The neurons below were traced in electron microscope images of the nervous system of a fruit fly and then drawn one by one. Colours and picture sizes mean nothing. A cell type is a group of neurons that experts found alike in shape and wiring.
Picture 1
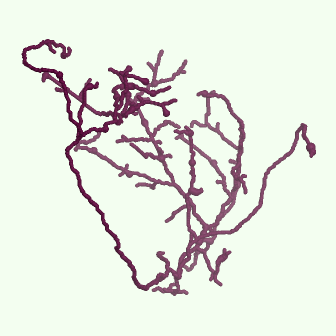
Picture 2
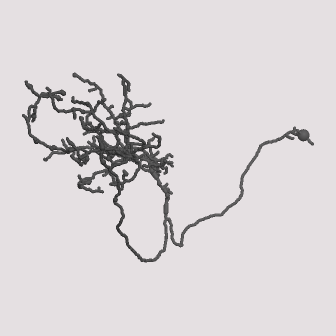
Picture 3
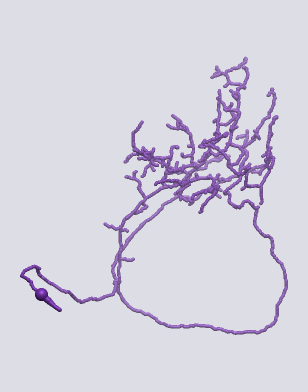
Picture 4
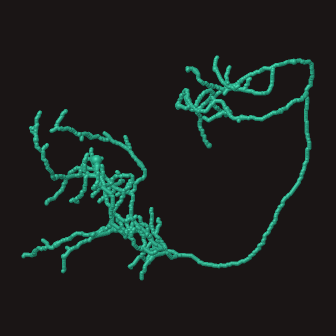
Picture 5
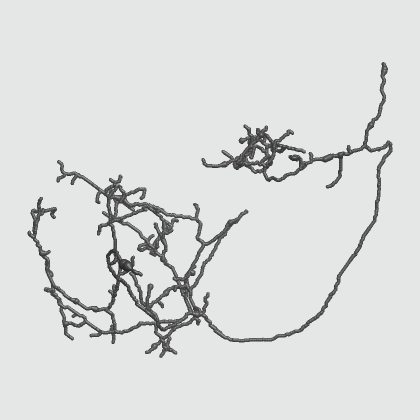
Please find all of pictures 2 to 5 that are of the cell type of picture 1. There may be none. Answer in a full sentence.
Picture 4 and picture 5 are of the same cell type.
